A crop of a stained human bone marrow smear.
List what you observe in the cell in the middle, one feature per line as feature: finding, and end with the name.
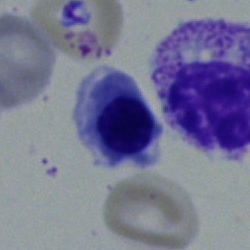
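Nucleus position: off-centre, toward the lower right
Nuclear stain: dense, very dark purple
Cytoplasm: blue, rim broader on the upper left than on the right
Lower edge: small blunt cytoplasmic tags projecting
Name: erythroblast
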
